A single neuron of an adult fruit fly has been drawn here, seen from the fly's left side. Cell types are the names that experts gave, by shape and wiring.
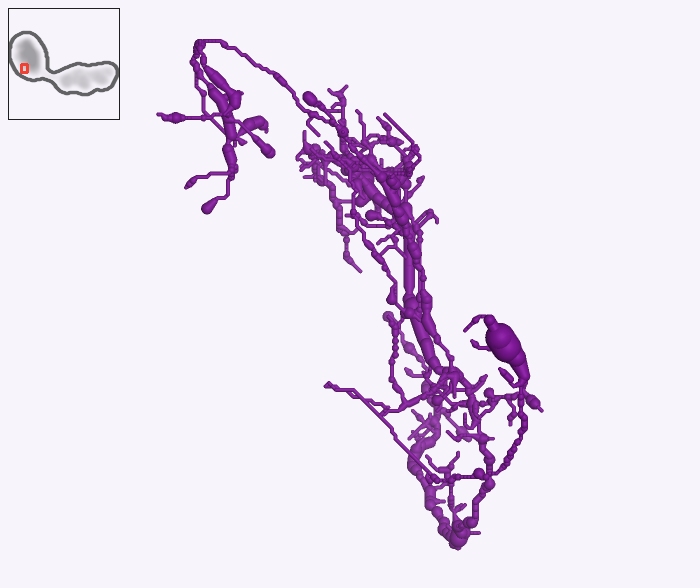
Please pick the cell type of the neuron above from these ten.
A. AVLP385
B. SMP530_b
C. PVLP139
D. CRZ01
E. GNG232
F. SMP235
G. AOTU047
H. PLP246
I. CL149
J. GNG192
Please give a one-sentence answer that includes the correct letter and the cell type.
The neuron's cell type is GNG232, which is option E.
